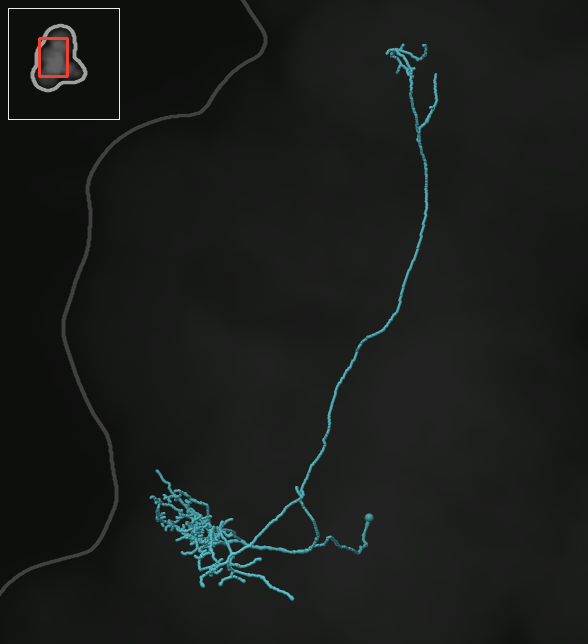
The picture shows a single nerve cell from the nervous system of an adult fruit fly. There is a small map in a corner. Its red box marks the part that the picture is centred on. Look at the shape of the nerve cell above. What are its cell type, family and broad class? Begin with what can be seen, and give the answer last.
The picture shows dozens of branch ends. In this view it is taller than it is wide. Its cell type is CB2491. Its family is hemilineage VLPl&p2_posterior. It is a central-brain intrinsic neuron.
